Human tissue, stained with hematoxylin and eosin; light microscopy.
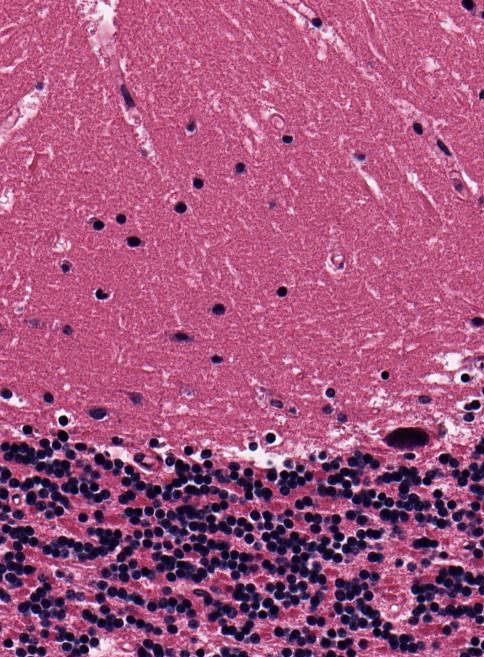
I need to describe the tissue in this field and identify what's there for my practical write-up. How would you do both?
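The upper zone, about two-thirds of the field, is a pale pink fibrillary meshwork with scattered small nuclei; the bottom band is packed with small round dark blue nuclei, barely any cytoplasm. A large dark cell body sits on the border near the right edge. It's cerebellum.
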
